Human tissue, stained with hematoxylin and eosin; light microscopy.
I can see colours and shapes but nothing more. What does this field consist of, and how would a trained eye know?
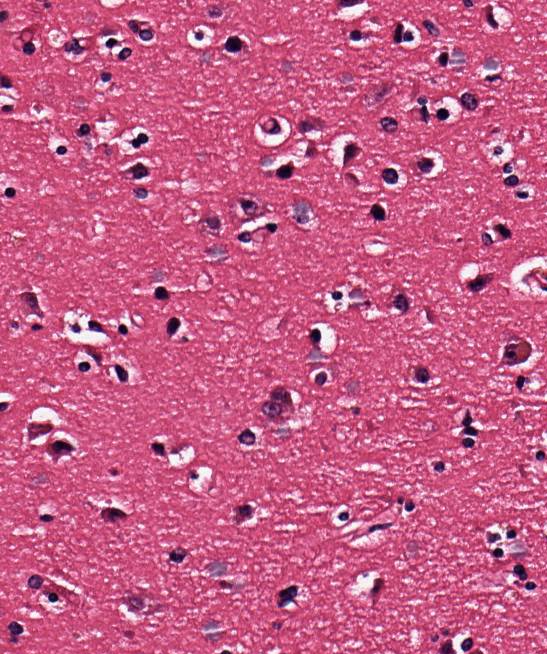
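Cerebral cortex, I'd say, is what this field mainly shows.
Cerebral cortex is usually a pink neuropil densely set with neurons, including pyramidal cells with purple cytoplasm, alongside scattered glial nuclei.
Between the cells lies a finely granular pink matrix, which is the first thing that fits. A few larger cells with purplish cytoplasm and paler nuclei fit as well, one just left of centre in the lower half. Most cells, though, are small, with round dark nuclei and little visible cytoplasm, scattered singly and fairly evenly without forming units or layers.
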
